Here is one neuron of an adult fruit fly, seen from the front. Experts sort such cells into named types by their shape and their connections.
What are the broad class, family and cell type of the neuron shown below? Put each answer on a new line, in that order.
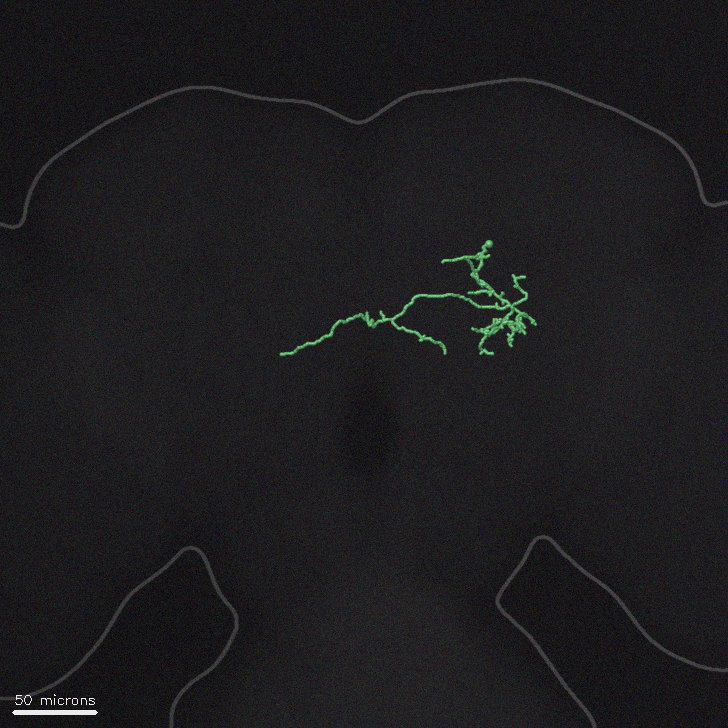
central-brain intrinsic neuron
hemilineage PSp3
CB3866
